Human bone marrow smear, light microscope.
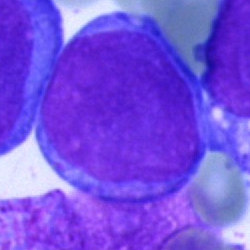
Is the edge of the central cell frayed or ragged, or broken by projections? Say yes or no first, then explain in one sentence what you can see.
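No. The cell outline is rounded with a smooth edge and no projections.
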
